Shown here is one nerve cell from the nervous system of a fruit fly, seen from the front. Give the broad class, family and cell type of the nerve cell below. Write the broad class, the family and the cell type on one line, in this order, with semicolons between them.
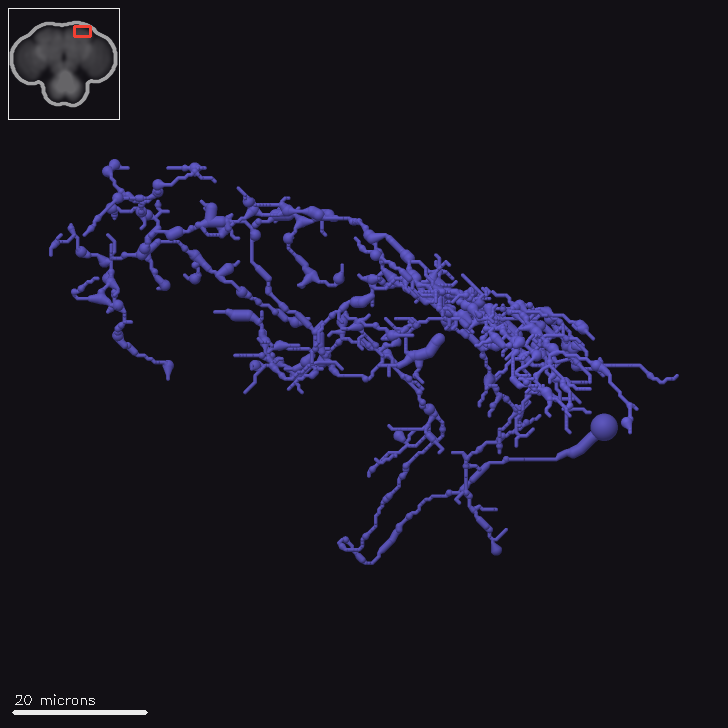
central-brain intrinsic neuron; hemilineage LHp2; SLP271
